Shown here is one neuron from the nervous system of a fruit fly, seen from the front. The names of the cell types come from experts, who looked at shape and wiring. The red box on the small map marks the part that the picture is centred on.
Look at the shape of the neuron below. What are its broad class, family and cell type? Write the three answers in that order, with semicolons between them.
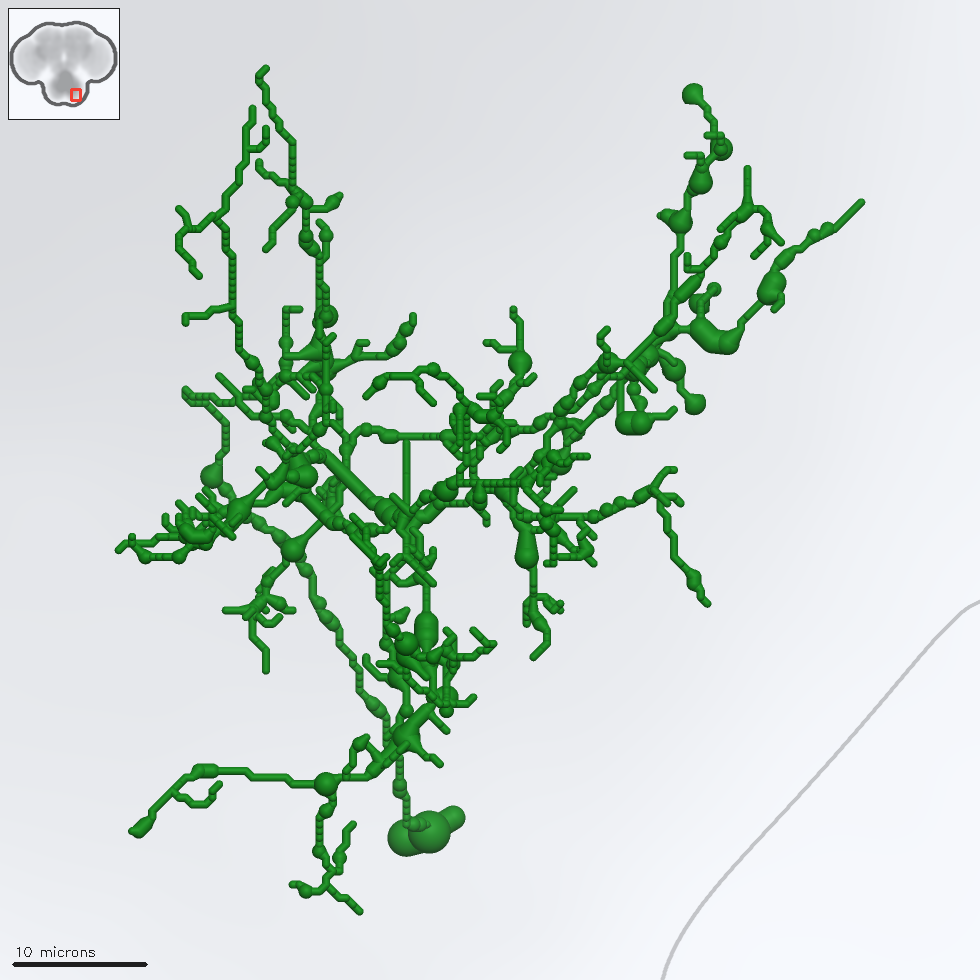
nerve-cord intrinsic neuron; hemilineage 20A.22A; IN20A.22A065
